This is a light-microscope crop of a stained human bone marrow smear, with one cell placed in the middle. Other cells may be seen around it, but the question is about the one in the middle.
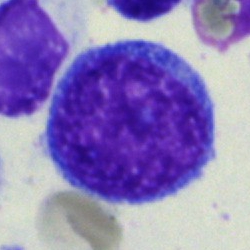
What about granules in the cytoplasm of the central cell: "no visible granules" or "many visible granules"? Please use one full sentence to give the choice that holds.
It is a cytoplasm without any visible granules that this cell has.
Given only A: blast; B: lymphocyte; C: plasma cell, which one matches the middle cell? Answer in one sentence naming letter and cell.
Identified correctly by option A, the cell in the middle is a blast.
